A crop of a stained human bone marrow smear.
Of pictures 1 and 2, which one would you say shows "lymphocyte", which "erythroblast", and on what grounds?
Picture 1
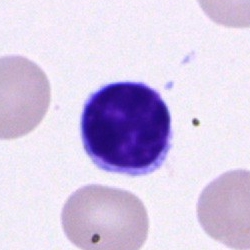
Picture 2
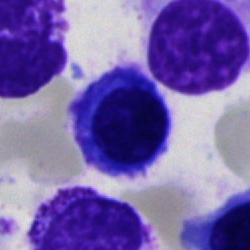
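Picture 1 shows a lymphocyte, and picture 2 shows an erythroblast. The lymphocyte has a round, smooth outline, whereas the erythroblast is roughly round with an uneven, finely bumpy margin, from which small blebs project, most clearly along the lower left. In the lymphocyte the nucleus fills almost the whole cell, leaving only a scanty rim of cytoplasm. Its chromatin is dense and dark purple, with coarse clumps and a few paler patches.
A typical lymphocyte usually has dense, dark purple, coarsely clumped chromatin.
The erythroblast's chromatin is dense as well but stains very dark purple-blue, and no nucleoli are visible in its nucleus. The cytoplasm differs clearly: the lymphocyte's rim is pale blue and widest along the lower edge of the cell, while the erythroblast's is deep blue and widest on the left side.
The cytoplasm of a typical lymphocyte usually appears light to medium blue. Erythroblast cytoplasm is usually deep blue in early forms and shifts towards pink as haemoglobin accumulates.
Neither cell shows granules in its cytoplasm, and the lymphocyte shows no vacuoles either.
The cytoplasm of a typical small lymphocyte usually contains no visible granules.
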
